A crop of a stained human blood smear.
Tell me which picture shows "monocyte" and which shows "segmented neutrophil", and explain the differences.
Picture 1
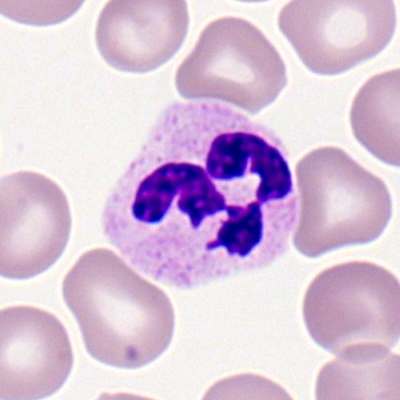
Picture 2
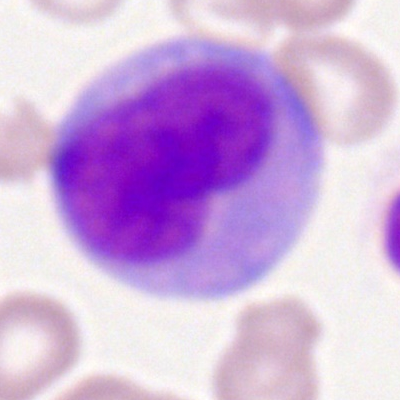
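Taking the pictures in order: picture 1 is the segmented neutrophil, picture 2 the monocyte. Item one, the nucleus: in picture 1 it is split into three separate lobes, and in picture 2 it is indented, with a notch on its right side.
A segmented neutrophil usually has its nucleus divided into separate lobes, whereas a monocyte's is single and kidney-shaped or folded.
Item two, chromatin: dark purple and coarsely clumped in picture 1, with no nucleoli to be seen, but blotchy and uneven in picture 2. Item three, cytoplasm: plentiful and pale pinkish-lilac in picture 1, pale lilac-blue in picture 2.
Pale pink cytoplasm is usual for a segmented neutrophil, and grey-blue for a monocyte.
Item four, granules: fine lilac granules dust the cytoplasm in picture 1, while picture 2 shows no coarse granules.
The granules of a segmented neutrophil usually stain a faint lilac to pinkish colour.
Item five, outline: both cells are round and smooth, the one in picture 1 roughly so and without projections.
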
